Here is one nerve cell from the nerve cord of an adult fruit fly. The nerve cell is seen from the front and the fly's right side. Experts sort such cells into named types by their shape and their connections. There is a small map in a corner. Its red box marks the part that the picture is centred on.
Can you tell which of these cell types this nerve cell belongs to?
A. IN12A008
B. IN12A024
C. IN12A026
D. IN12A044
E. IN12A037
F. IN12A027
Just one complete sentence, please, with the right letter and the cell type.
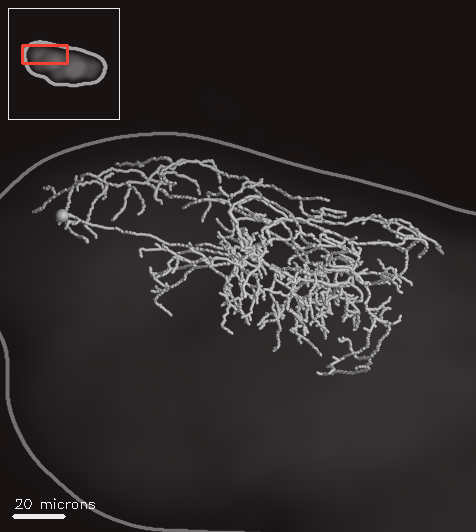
Option B states the cell type of the nerve cell, which is IN12A024.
